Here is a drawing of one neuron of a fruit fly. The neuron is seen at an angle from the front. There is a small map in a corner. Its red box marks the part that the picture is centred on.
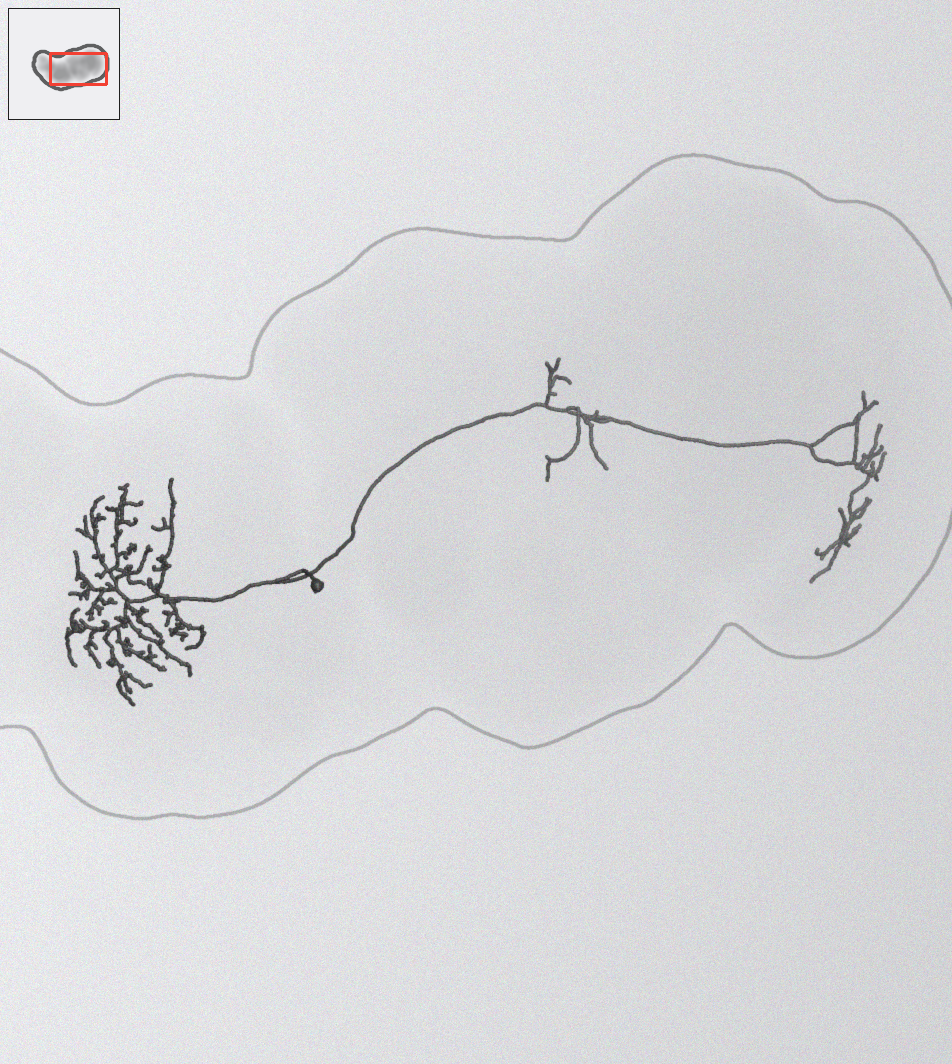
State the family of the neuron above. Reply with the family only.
hemilineage VPNl&d1_lateral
